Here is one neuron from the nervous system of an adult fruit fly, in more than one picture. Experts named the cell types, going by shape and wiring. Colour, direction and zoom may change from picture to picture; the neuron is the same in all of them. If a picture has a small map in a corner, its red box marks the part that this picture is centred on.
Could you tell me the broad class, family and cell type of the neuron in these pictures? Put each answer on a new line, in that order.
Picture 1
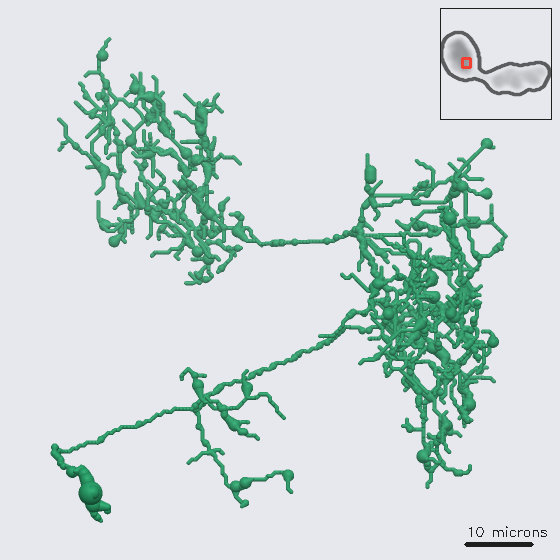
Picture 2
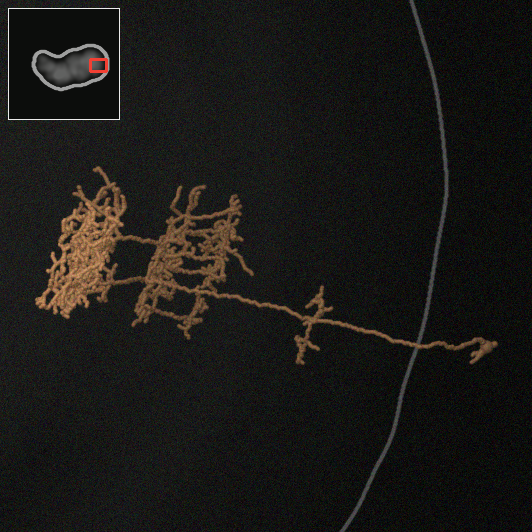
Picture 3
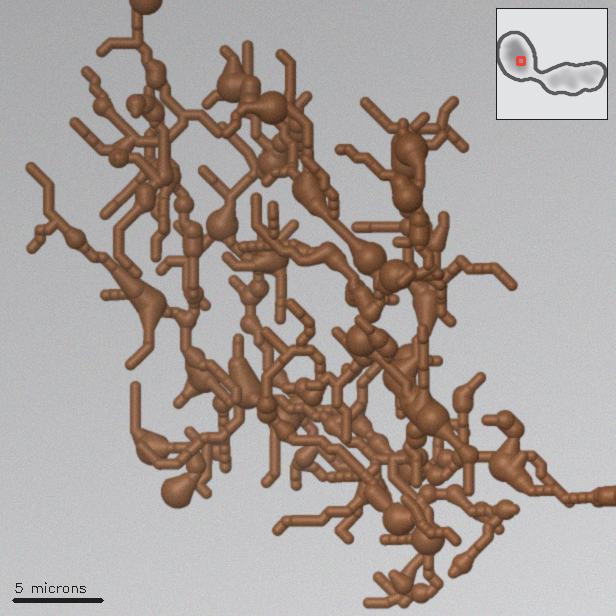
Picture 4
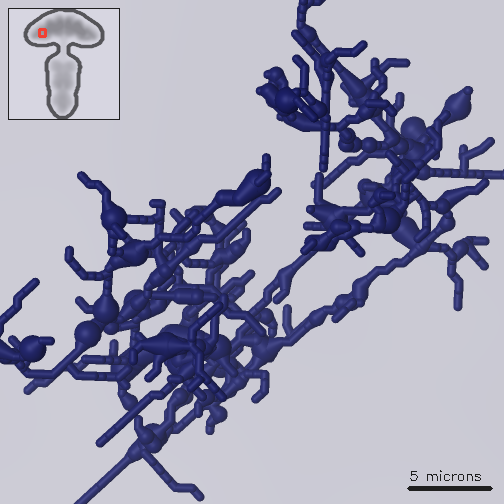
optic-lobe intrinsic neuron
TmY
TmY15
